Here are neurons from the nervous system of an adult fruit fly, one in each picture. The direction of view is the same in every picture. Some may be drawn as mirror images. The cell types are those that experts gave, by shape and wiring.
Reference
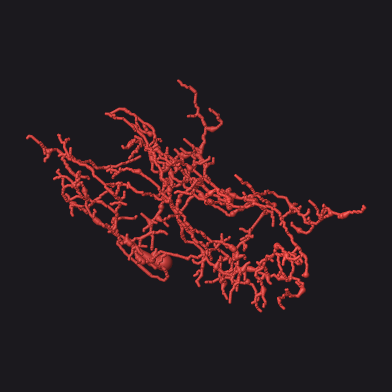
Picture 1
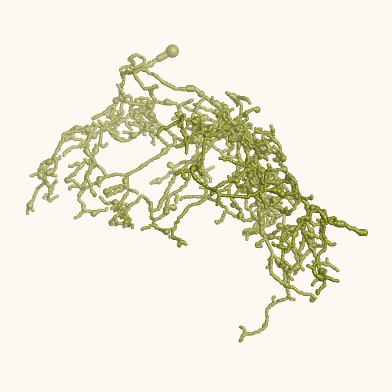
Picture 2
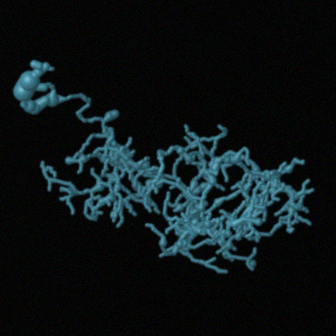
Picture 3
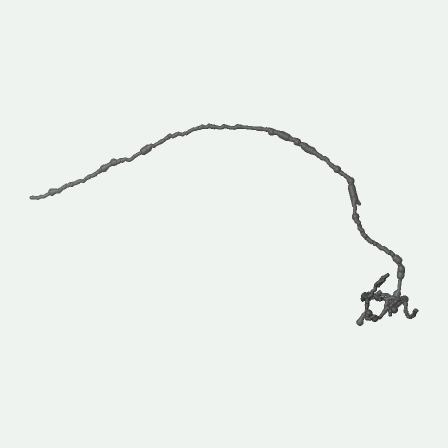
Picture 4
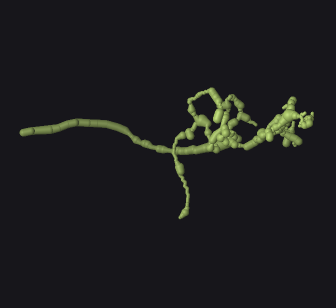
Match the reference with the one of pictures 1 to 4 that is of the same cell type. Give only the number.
1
